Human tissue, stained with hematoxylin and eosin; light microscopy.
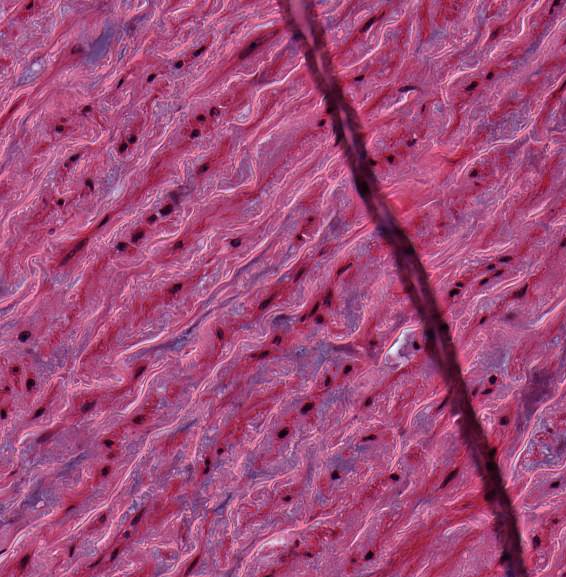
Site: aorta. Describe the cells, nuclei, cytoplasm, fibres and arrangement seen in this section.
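First, the fibres: closely packed and wavy, they fill the whole field and run roughly parallel on a diagonal. Second, their colour and course: they are pink, with a crimped, wavy path. Third, the nuclei: many line up in short rows that follow the direction of the fibres. Last, the gaps: patches of pale bluish-purple ground substance show between the fibres, most of all in the middle and lower left of the field.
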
